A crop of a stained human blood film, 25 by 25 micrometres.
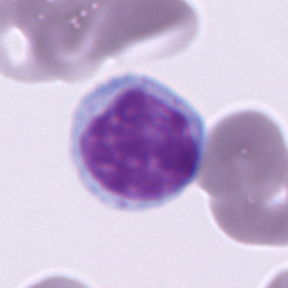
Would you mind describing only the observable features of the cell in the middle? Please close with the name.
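Take the outline first: it's smooth and roughly round, with nothing projecting from the surface. The cytoplasm is a narrow pale blue rim, wider at the upper left than at the lower right, where the nucleus nearly reaches the cell edge. That chromatin stains deep purple and looks coarsely mottled, with small paler patches sitting between darker areas. Measured, the cell comes to about 12 micrometres across and the nucleus to about 10 micrometres, the nucleus taking up about 70% of the cell's area. So what you have there is a typical lymphocyte.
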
